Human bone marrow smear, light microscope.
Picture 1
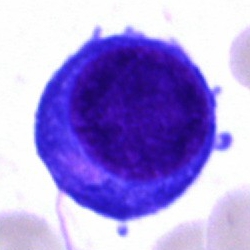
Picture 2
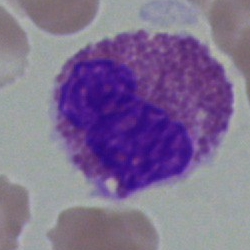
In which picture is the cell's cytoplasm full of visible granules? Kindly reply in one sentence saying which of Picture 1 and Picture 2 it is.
In Picture 2, many visible granules are held in the cytoplasm of the cell.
